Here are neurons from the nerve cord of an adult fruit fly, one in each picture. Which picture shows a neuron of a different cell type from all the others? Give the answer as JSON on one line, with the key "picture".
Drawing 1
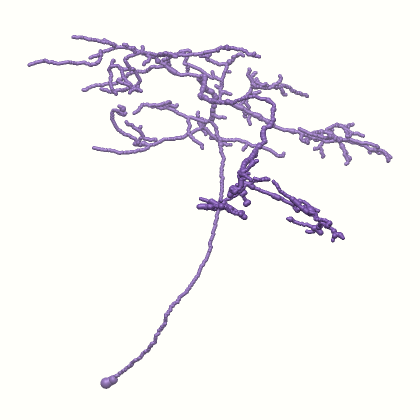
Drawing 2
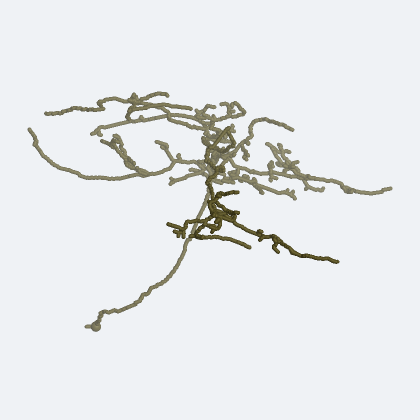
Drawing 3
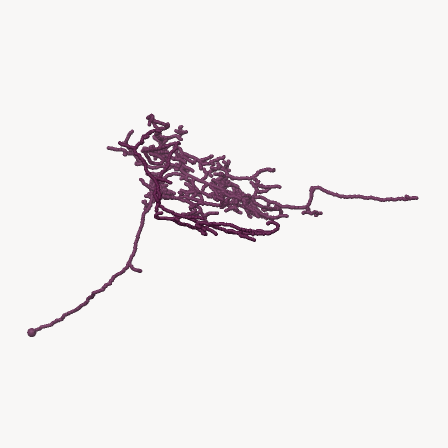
{"picture": 3}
